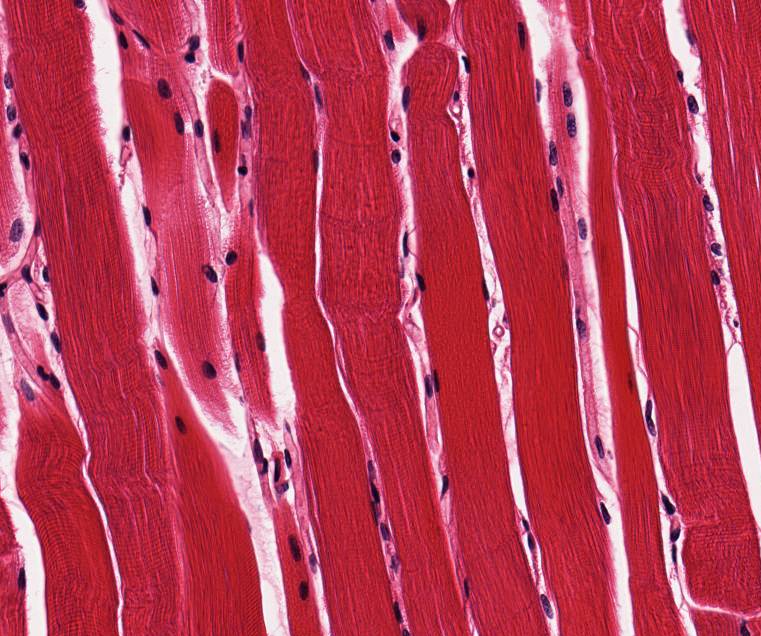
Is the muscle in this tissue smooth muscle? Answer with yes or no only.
No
